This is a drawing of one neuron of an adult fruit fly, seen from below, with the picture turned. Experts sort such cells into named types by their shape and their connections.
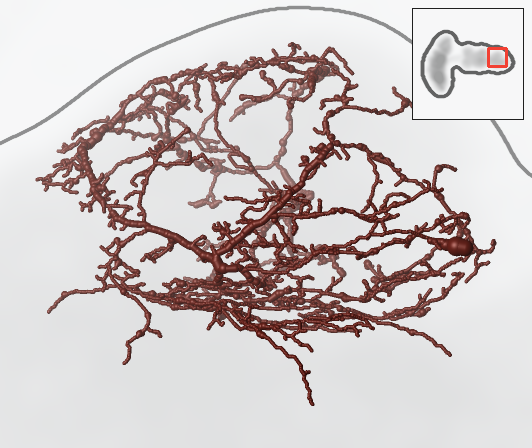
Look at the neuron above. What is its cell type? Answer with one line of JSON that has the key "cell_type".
{"cell_type": "IN04B005"}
